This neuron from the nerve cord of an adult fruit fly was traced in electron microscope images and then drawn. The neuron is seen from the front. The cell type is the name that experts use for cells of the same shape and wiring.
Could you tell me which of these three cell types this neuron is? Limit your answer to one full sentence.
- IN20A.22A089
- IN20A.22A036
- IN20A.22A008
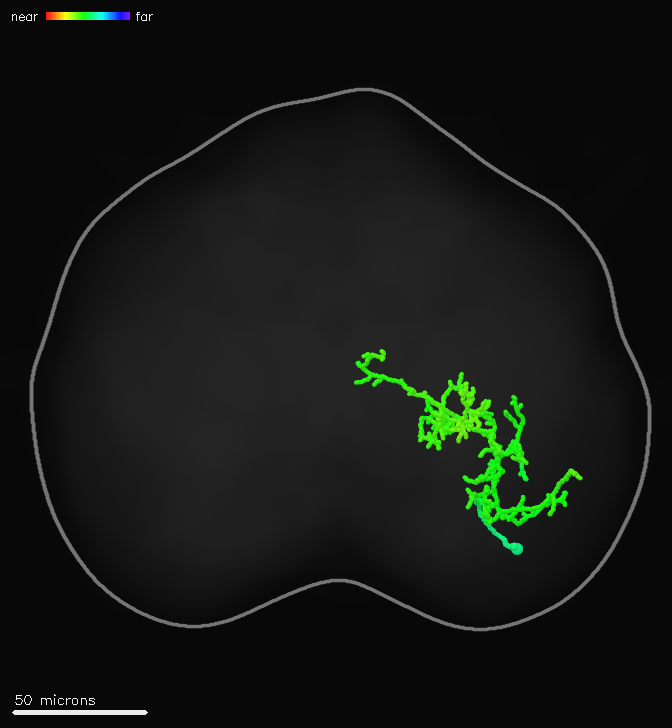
This neuron is assigned to the cell type IN20A.22A036.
